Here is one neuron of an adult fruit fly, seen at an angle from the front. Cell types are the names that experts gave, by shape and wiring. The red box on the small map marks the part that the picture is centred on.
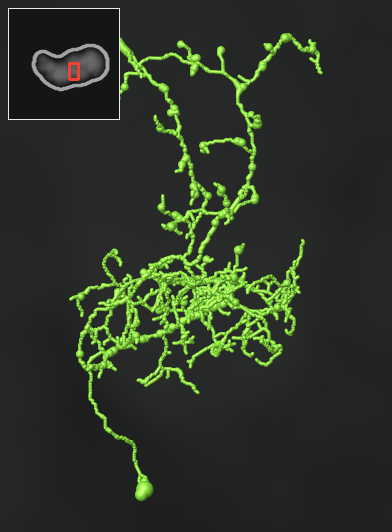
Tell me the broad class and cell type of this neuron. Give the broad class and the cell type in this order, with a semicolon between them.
central-brain intrinsic neuron; AVLP363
